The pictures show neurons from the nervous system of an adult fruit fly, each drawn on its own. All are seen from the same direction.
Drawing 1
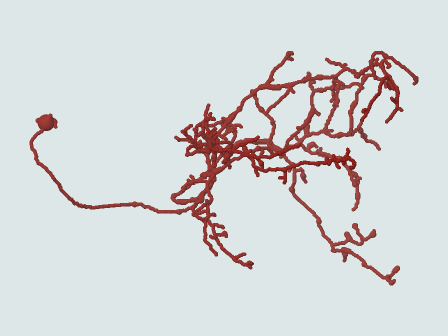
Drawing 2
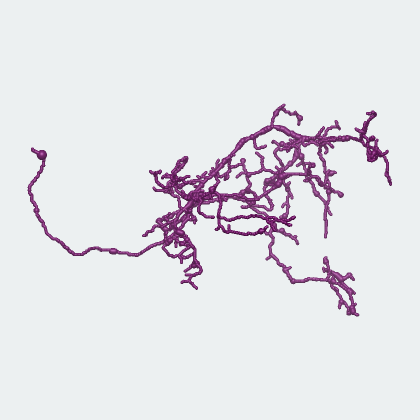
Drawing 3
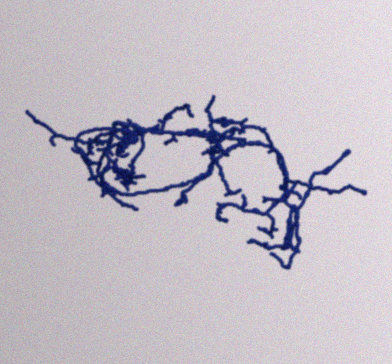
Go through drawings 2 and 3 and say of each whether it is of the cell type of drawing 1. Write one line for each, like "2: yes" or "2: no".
2: yes
3: no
